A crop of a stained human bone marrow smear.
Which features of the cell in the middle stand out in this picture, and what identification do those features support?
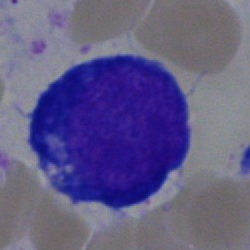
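This cell has a roughly round outline. Its nucleus occupies most of the cell, leaving a narrow rim of cytoplasm. In the lower-left part of the cell lie pale, vacuole-like clear spots. The cytoplasm shows no distinct purple granules. This is a proerythroblast.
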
